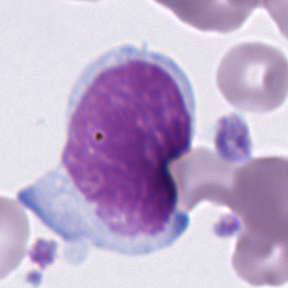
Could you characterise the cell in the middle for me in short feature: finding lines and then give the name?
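Nucleus: fills most of the cell, as far as I can tell.
Cytoplasm: broadest toward the lower left.
Granules: none I can see in the cytoplasm.
Outline: irregular, with an angular cytoplasmic extension at the lower left.
Name: typical lymphocyte.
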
